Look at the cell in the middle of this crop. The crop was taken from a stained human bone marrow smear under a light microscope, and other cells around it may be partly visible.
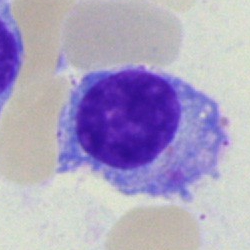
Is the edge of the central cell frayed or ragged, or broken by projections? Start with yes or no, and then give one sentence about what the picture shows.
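Yes. The cell outline is irregular, with small ragged projections along the right and lower edges.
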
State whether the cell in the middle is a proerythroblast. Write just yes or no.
no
